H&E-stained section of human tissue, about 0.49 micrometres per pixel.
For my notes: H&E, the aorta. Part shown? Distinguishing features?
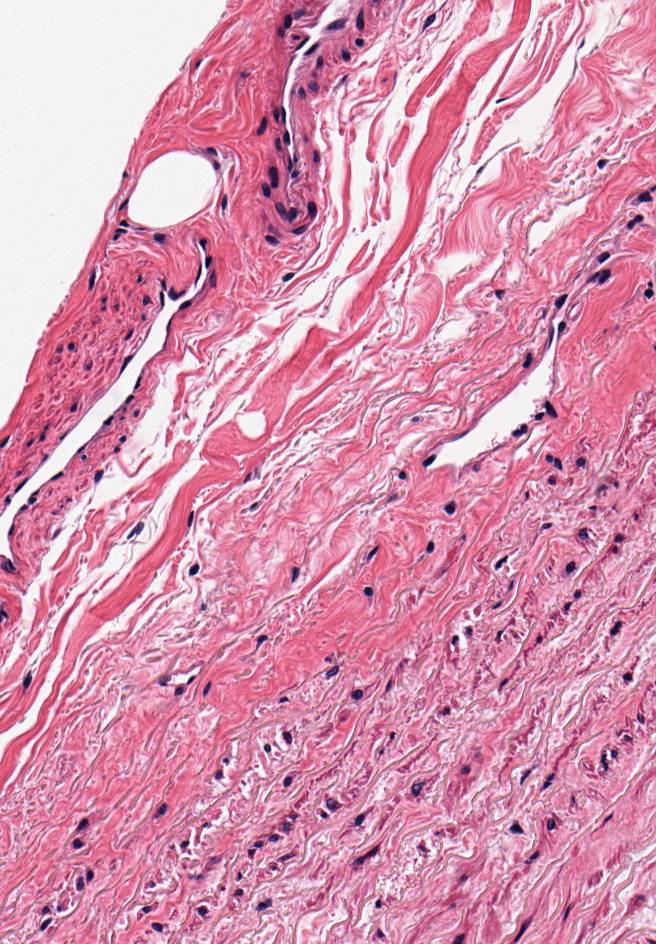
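I'd call this the tunica adventitia. Looking closely, the bundles are collagen, staining bright pink and following a wavy course.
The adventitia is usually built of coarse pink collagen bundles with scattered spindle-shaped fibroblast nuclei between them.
Between them, the nuclei are small, dark and elongated. I also see fibres and spaces running diagonally from lower left to upper right, with white clefts parting the bundles in the upper middle.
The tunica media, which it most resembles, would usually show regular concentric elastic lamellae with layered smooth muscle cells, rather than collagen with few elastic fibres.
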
